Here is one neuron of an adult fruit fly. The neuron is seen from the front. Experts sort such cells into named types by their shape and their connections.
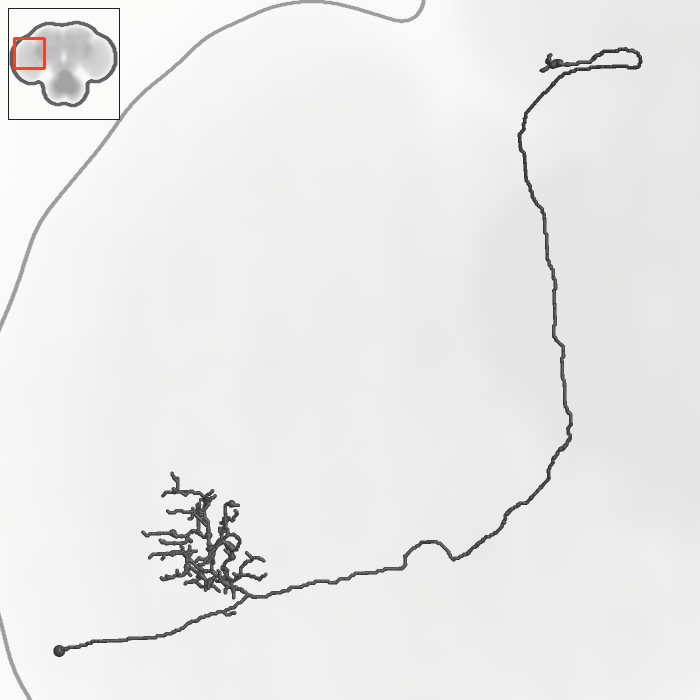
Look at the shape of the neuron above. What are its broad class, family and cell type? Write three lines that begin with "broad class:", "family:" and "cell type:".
broad class: visual projection neuron
family: MeTu
cell type: MeTu3c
